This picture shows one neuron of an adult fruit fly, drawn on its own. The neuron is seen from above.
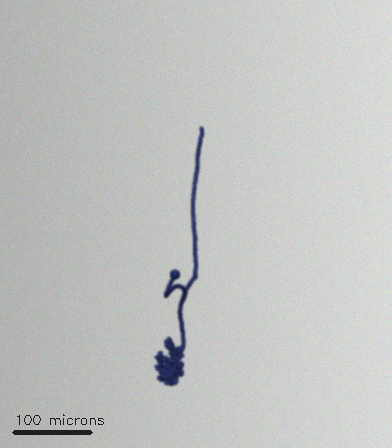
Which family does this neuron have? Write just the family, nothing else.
hemilineage 23B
